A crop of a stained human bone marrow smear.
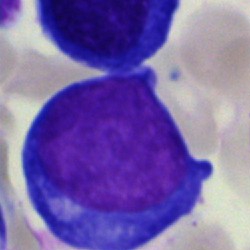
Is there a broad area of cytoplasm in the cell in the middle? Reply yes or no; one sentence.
No, rather than abundant, the cytoplasm of the cell is scant.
